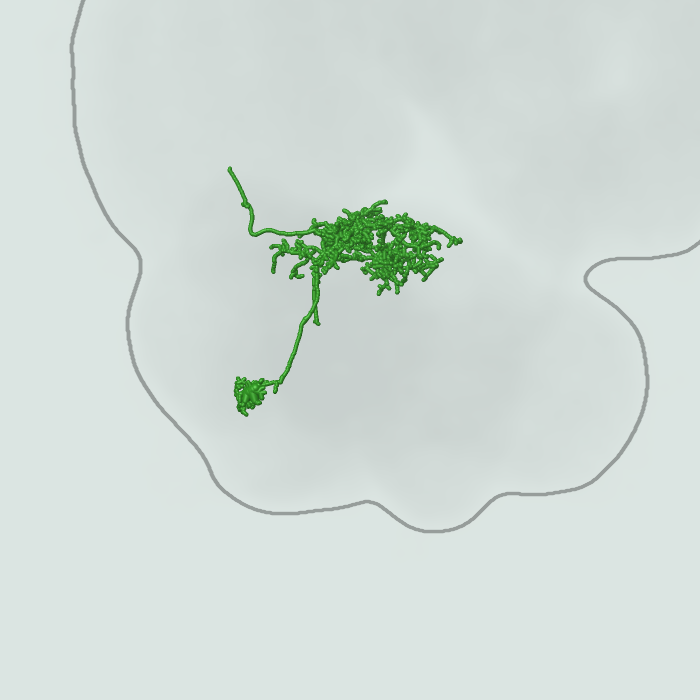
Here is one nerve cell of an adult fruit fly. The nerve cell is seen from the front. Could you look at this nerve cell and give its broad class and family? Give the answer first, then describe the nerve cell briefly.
This is a motor neuron of the nerve cord. The family is hemilineage 03B. As drawn here it is about as wide as it is tall.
